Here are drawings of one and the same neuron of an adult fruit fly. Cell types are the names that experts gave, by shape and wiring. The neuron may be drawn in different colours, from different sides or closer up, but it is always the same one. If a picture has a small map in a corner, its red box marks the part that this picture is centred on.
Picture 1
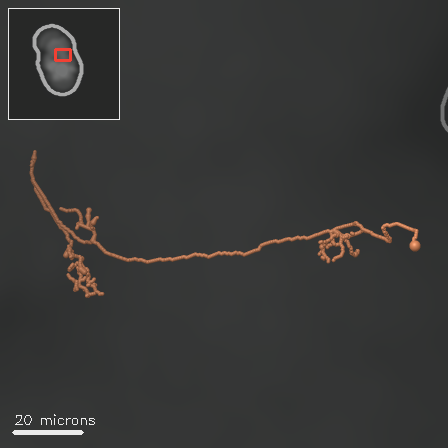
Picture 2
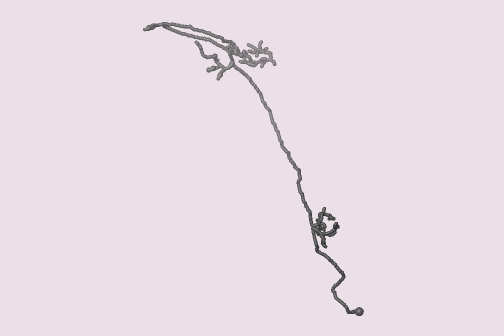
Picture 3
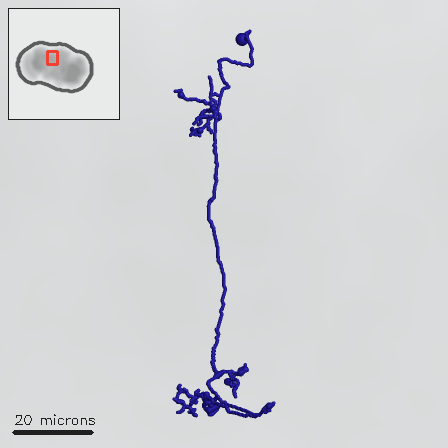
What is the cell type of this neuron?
PFNp_e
